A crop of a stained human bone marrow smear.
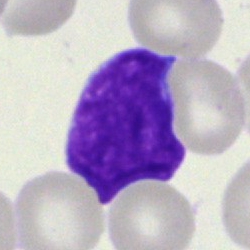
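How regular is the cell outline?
It is irregular, with a concave notch on the right side where a red cell presses into it.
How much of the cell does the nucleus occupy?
The deep purple nuclear mass fills almost the whole cell; no nucleoli can be seen, and no vacuoles are seen in the cell.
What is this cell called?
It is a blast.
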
